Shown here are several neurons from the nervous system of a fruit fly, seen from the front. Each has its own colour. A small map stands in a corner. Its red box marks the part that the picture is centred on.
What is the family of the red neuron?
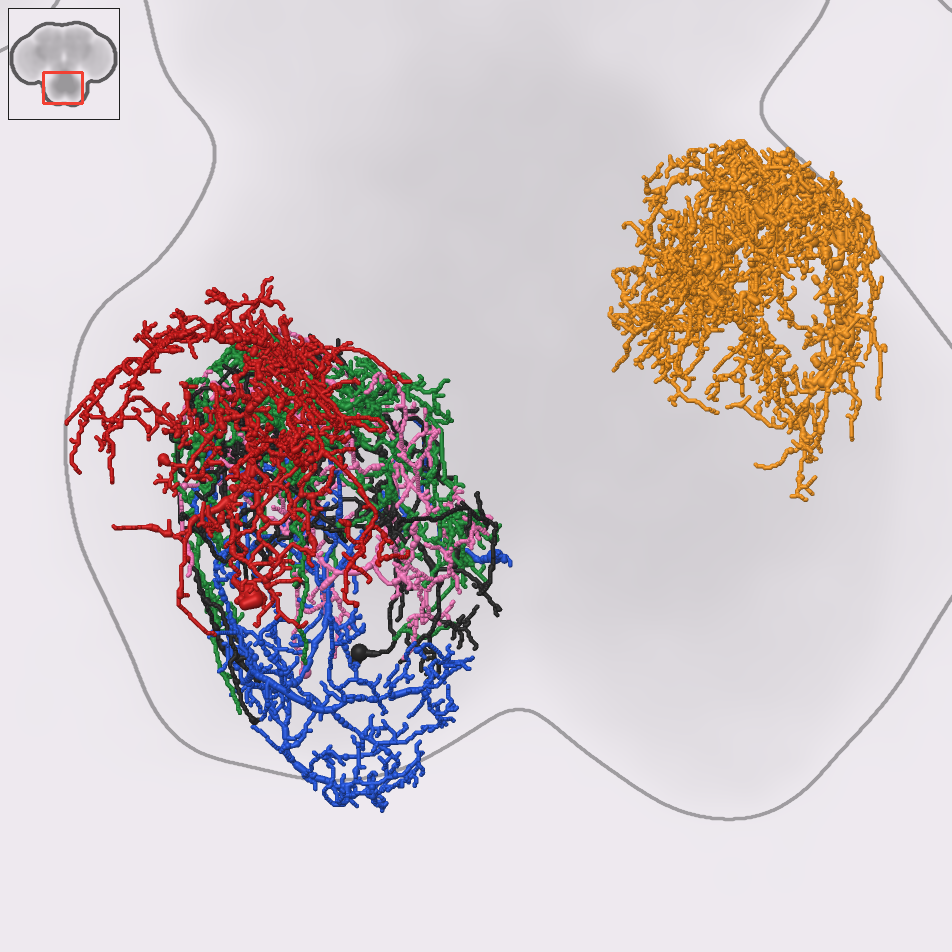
hemilineage 03B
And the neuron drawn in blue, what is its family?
hemilineage 03A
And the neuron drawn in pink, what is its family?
hemilineage 03A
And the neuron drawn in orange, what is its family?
hemilineage 21A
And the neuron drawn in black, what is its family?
hemilineage 03A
